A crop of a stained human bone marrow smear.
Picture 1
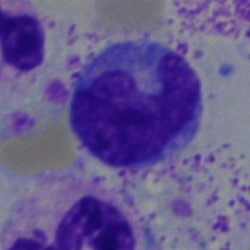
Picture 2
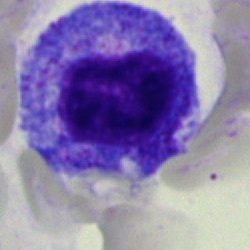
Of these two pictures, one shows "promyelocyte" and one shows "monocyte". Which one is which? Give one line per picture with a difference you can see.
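The cell in picture 1 is a monocyte. No granules are visible in the cytoplasm.
The cell in picture 2 is a promyelocyte. Many small reddish-purple granules are scattered through the cytoplasm.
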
